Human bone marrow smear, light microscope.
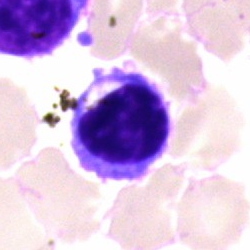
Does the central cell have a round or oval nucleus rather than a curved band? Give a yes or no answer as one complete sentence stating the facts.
Yes, the shape of the nucleus is one compact round or oval mass.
